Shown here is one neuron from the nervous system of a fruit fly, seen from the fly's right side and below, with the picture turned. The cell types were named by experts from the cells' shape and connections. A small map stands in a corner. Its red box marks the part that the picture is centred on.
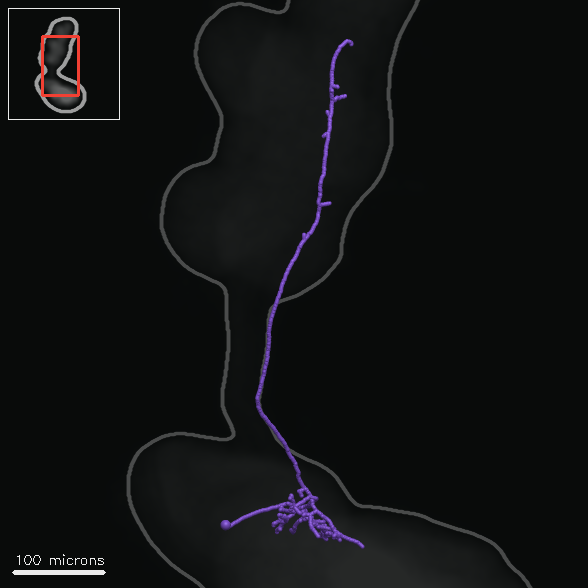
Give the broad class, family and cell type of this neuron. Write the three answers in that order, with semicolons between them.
descending neuron; hemilineage LB6; DNg18_b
